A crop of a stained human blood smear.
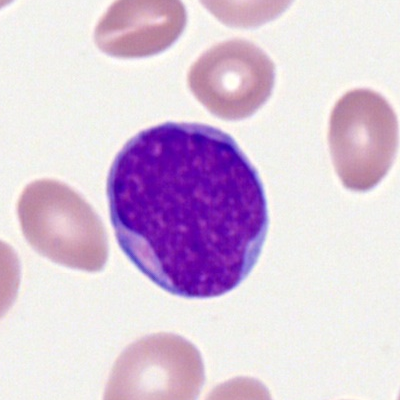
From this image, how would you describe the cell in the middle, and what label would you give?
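Look first at the outline: it is smooth and roughly round. Now the nucleus, where no nucleoli are visible. The rim of cytoplasm is widest at the lower left of the cell, and no granules are visible in it. This cell is a myeloblast.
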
